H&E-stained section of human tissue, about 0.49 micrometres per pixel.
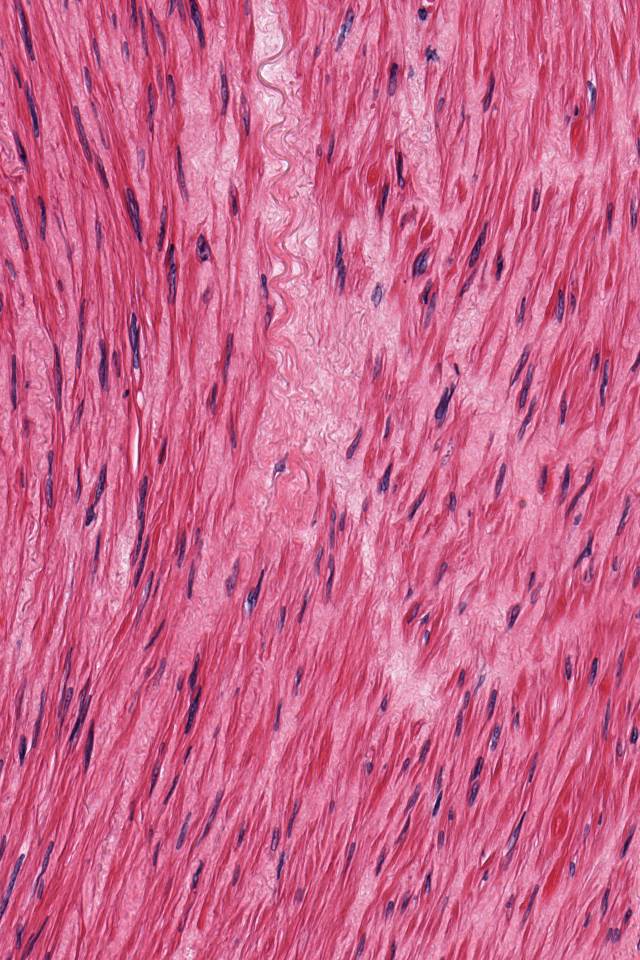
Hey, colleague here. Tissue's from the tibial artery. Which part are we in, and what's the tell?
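Answer: tunica media. Its nuclei are elongated, blunt-ended and dark purple, and lie parallel to the cell length.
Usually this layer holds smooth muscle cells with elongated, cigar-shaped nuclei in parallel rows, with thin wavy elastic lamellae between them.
A thin wavy pink fibre runs vertically at the top centre, within a paler, less cellular band of loose pink fibrillar tissue running down the upper middle. No epithelium, glands or fat cells are present.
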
